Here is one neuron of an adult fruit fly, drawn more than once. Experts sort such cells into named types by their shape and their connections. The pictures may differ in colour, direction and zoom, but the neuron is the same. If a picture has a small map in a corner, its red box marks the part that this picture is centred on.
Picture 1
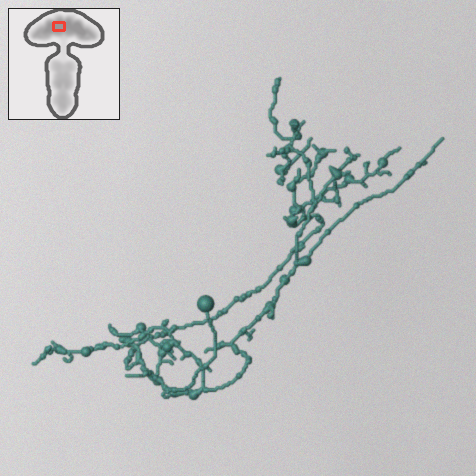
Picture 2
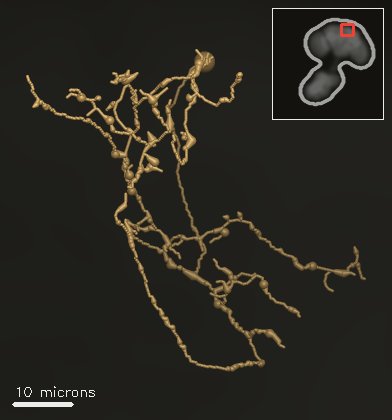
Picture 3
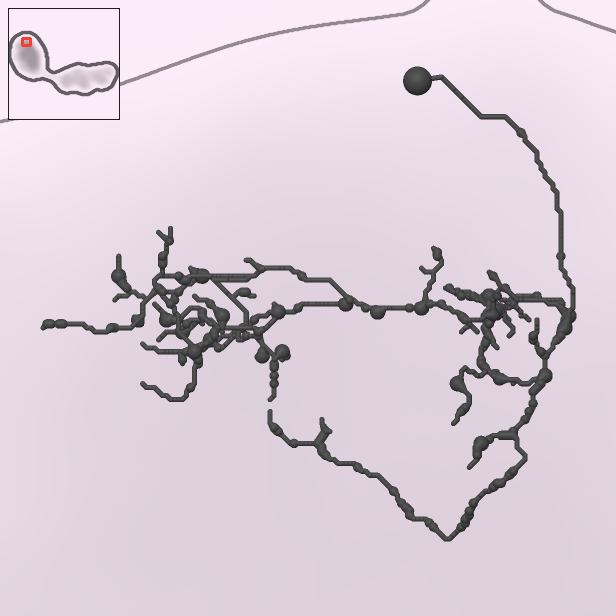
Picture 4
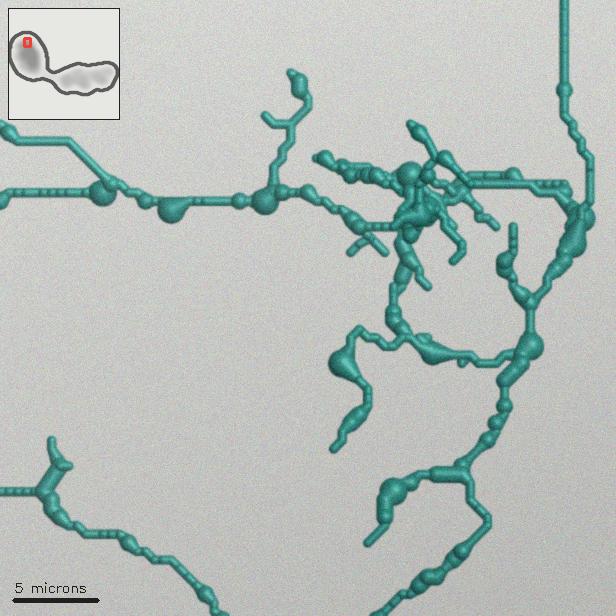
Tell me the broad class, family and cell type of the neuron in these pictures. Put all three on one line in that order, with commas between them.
central-brain intrinsic neuron, hemilineage SMPpd1, SMP354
